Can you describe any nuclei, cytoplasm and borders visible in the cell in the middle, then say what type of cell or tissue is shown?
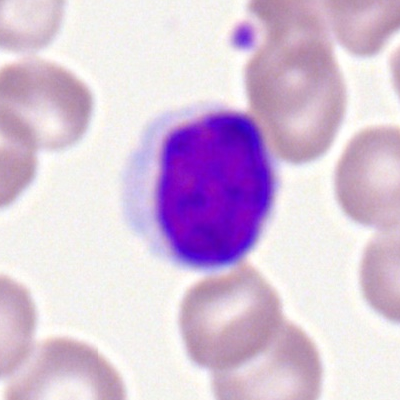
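Most of this roughly round cell is occupied by the nucleus. The cytoplasm is pale blue and shows no visible granules. It is a lymphocyte.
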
